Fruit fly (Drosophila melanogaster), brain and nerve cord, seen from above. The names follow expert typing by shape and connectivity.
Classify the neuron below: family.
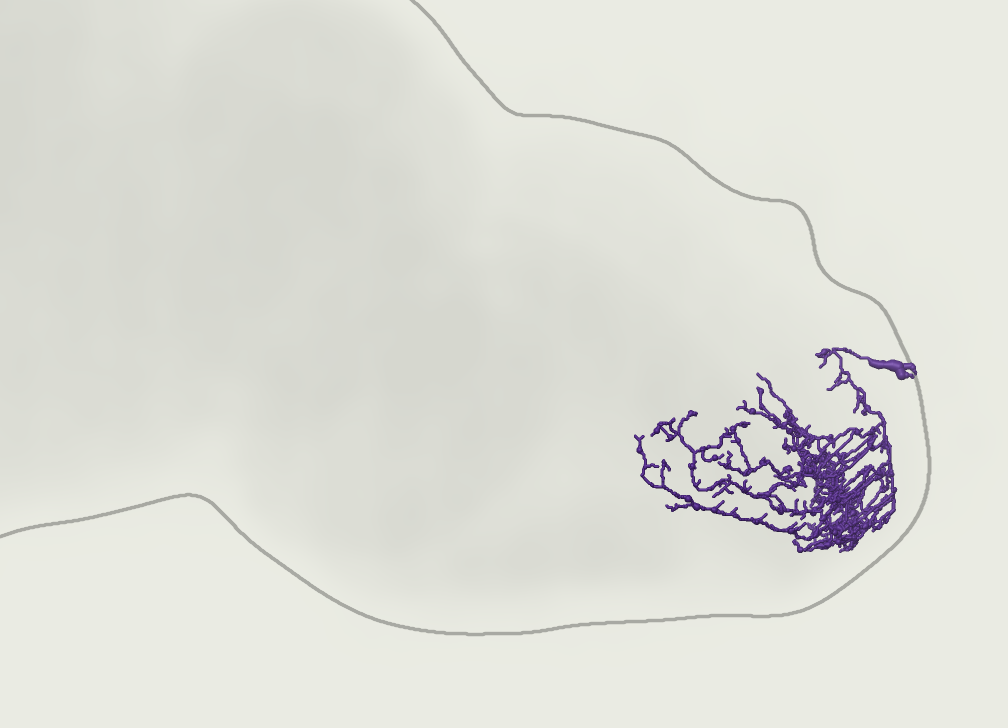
Dm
